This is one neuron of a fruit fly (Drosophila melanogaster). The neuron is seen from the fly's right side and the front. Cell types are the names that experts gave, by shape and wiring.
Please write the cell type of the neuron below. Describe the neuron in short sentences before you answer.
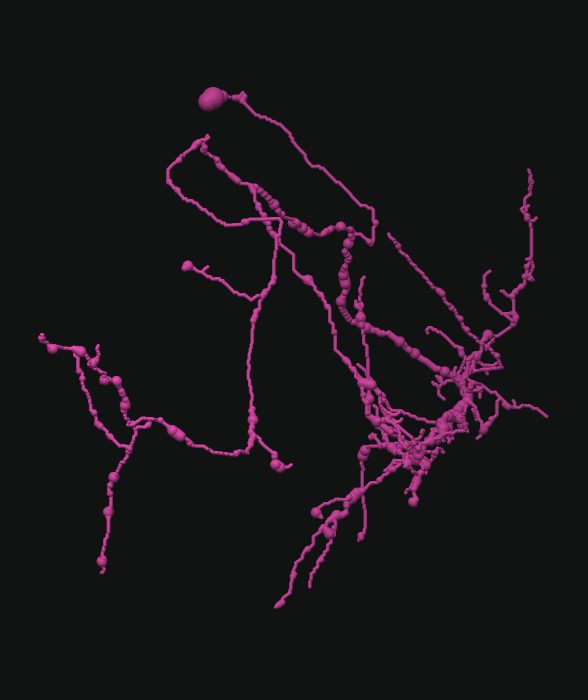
The picture shows dozens of branch ends. As drawn here it is about as wide as it is tall. Its broad class is central-brain intrinsic neuron. The cell type is CB2503.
